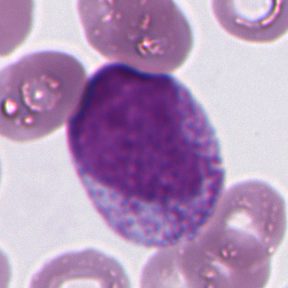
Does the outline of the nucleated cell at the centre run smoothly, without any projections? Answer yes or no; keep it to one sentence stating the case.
Yes, the cell is bounded by a smooth edge without blebs or tags.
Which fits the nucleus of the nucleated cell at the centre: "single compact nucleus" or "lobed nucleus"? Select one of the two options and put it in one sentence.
The nucleus is neither lobed nor band-shaped but one compact round, oval or kidney-shaped mass.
